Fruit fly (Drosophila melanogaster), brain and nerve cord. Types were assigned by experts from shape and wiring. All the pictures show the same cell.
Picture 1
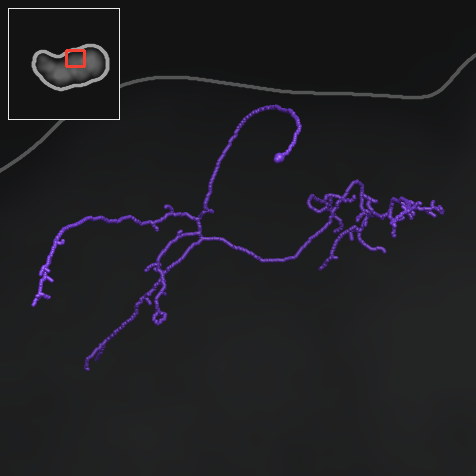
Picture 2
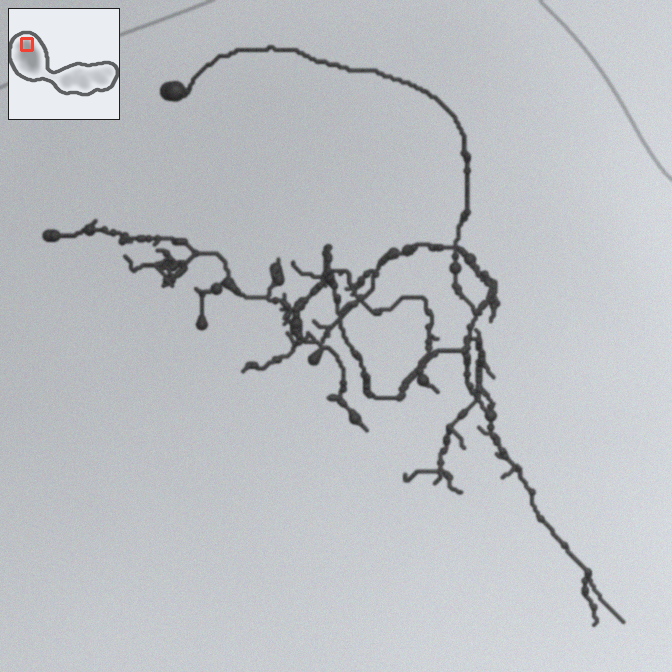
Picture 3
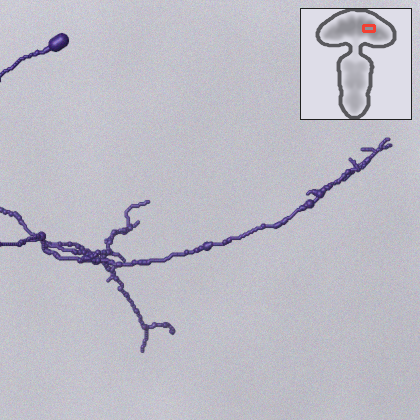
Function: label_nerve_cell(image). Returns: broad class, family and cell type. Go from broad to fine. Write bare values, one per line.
central-brain intrinsic neuron
hemilineage SMPpd1
CB2720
